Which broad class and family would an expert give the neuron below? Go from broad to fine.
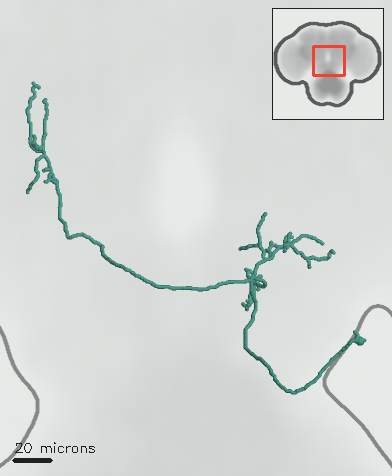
central-brain intrinsic neuron; hemilineage MX7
